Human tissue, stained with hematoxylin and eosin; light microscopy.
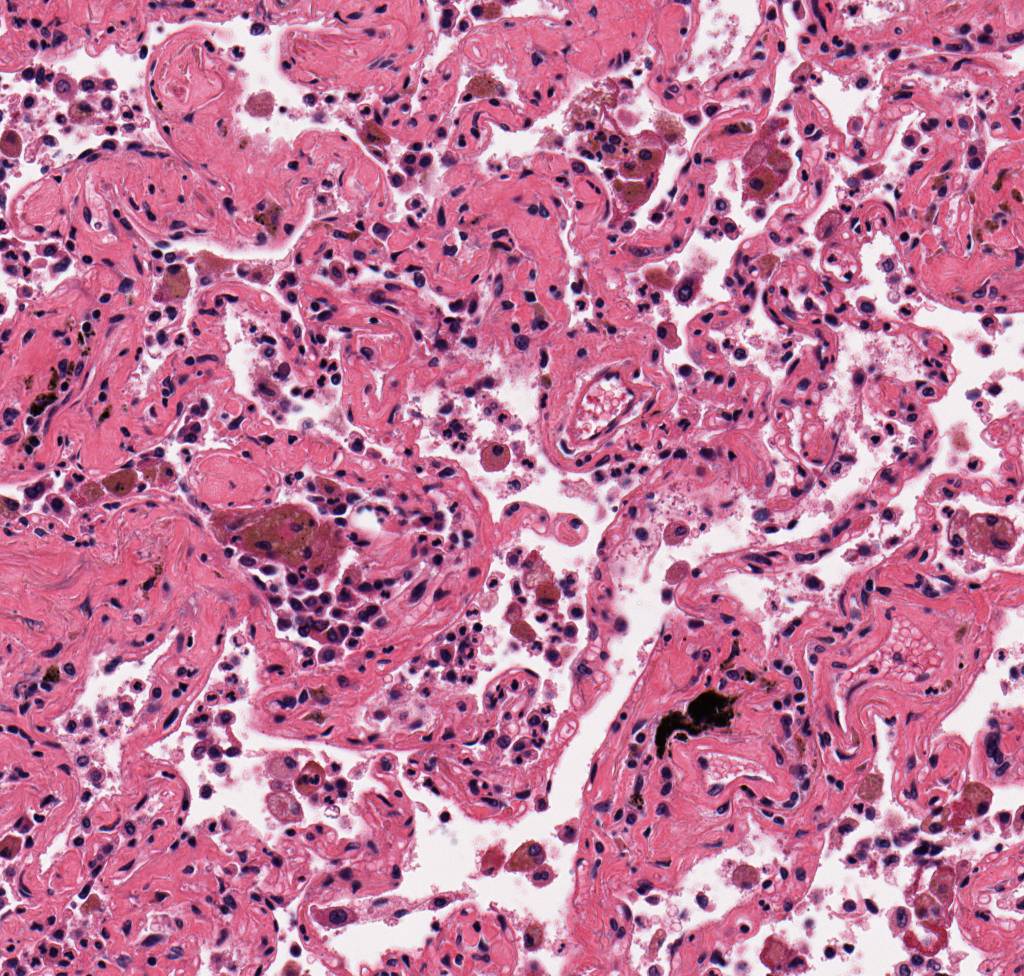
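Lung. Lying free in spaces: many rounded macrophages, abundant cytoplasm holding golden-brown granular pigment. Within septum, lower centre-right: dense black pigment deposit. Septa: scattered small lymphocytes, round dark nuclei, densest left of centre. Some spaces: faint pale pink granular material beside loose cells.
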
